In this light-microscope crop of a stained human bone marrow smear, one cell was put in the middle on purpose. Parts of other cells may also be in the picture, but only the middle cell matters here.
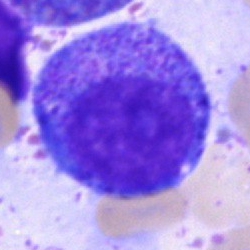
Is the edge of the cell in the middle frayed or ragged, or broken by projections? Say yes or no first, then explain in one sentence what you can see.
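No. The cell outline is round and smooth.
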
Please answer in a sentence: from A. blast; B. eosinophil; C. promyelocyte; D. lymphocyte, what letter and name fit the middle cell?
The right choice is option C: the cell in the middle is a promyelocyte.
